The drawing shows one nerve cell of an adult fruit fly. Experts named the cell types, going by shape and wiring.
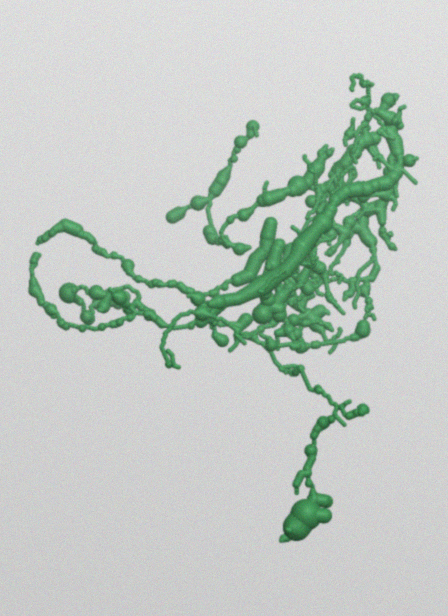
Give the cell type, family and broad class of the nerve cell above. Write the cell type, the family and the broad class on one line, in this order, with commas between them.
vLN28, hemilineage ALv2, central-brain intrinsic neuron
